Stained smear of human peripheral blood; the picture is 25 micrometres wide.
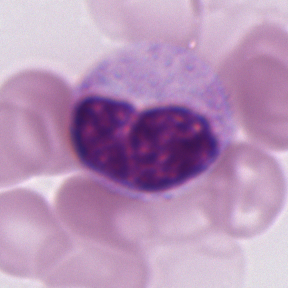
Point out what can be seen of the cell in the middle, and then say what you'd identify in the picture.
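In the lower part of the cell sits a nucleus of about 13 by 8 micrometres, with dark purple, coarsely clumped chromatin. Above it lies most of the cytoplasm, a pale lilac area holding many fine purplish granules. This cell is a band neutrophil.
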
